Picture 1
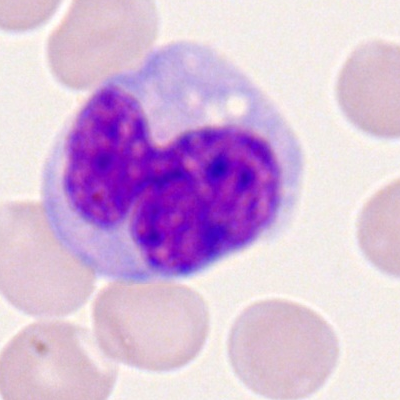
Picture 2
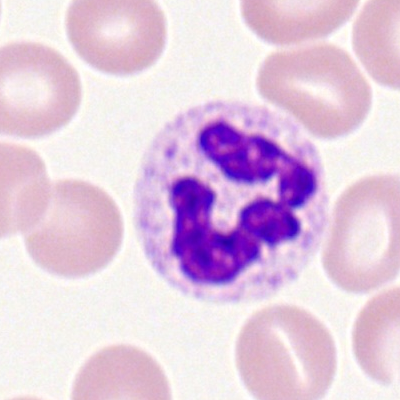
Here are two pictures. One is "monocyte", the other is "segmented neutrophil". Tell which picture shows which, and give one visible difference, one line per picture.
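Picture 1: monocyte. Several small clear vacuoles sit in the cytoplasm at the upper right.
Picture 2: segmented neutrophil. No vacuoles are visible in the cytoplasm.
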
